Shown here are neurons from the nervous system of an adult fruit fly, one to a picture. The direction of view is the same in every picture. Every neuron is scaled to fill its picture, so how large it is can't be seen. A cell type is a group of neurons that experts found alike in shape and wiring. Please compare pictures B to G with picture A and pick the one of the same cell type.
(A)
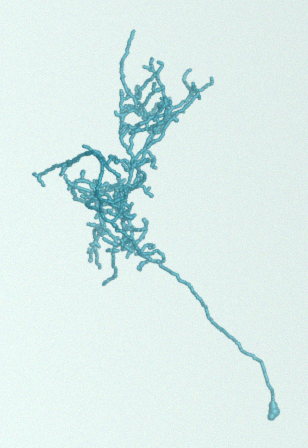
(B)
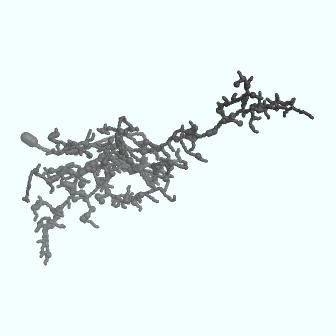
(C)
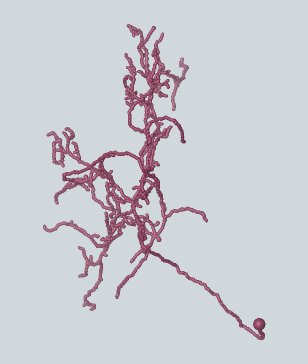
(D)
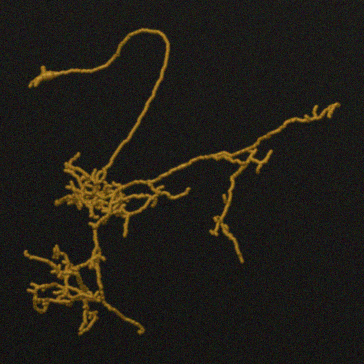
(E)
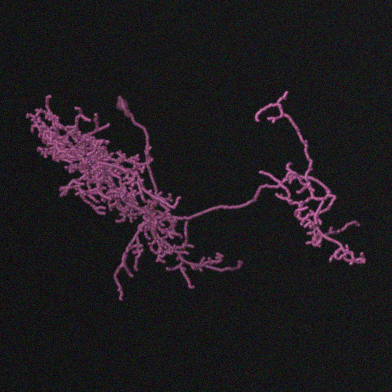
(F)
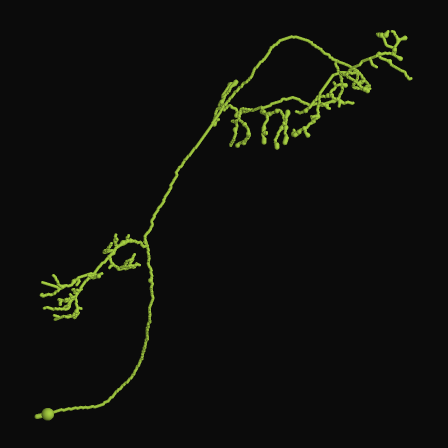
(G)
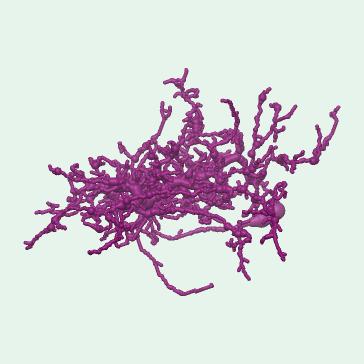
C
